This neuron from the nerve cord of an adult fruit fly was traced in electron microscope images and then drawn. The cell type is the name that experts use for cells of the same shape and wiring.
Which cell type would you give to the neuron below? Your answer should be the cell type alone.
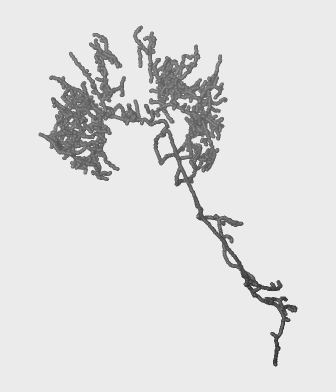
IN06B020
